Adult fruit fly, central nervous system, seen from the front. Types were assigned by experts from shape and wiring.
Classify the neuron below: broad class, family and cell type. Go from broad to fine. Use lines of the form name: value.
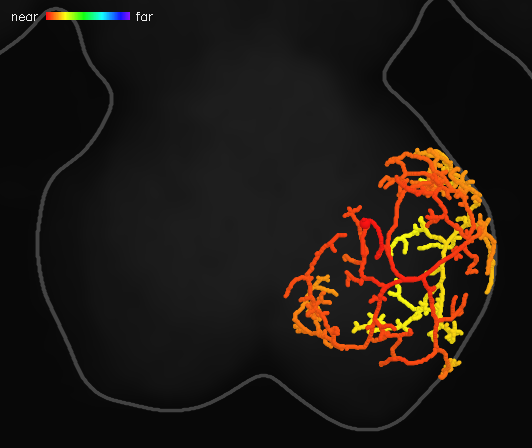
broad class: nerve-cord intrinsic neuron
family: hemilineage 16B
cell type: IN16B034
